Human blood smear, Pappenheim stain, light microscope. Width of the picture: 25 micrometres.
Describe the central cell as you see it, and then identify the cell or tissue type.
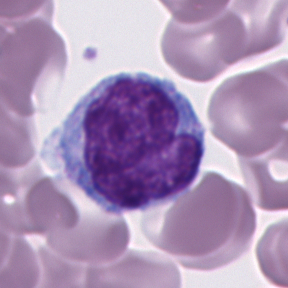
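Nucleus about 11 micrometres across. Chromatin clumped, paler strands running between darker patches. Cytoplasmic rim broadest on left side of nucleus; at far left edge, paler and more washed-out than near nucleus. Outer cell edge uneven, slightly frayed, not smooth. Name: monocyte.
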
